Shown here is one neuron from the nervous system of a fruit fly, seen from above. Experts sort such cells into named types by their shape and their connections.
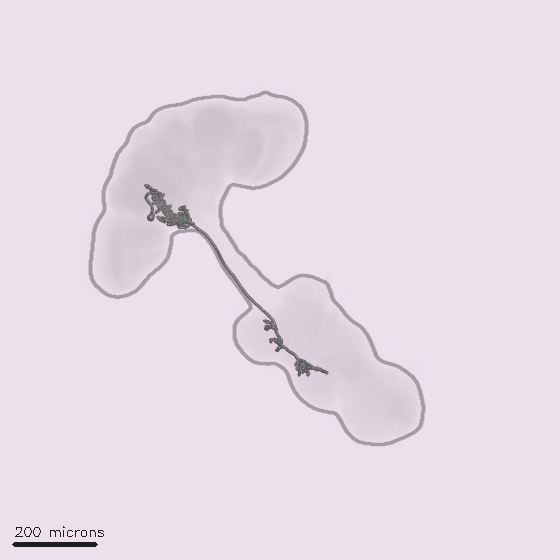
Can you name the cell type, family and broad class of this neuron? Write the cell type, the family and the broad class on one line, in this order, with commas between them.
DNge081, DNge, descending neuron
